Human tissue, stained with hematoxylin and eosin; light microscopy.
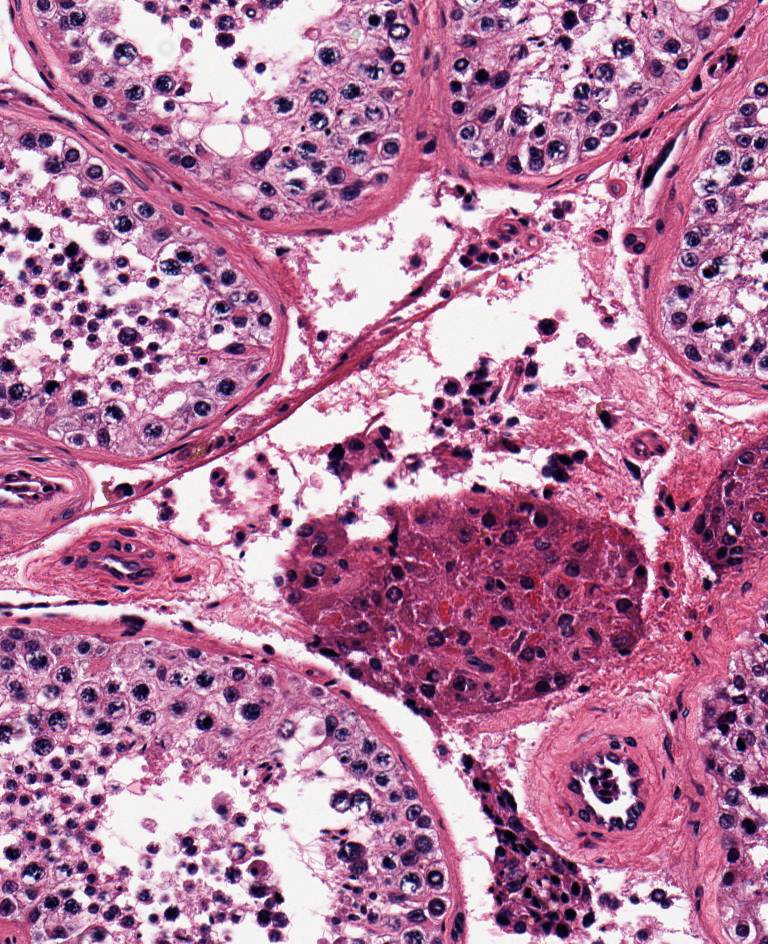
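Testis: rounded tubular cross-sections fill the edges, encircling central interstitial tissue. Each tubule, I notice, is lined by many layers of rounded cells with round dark nuclei, not a single epithelial layer, and bounded by a thin pink fibrous band carrying flattened, elongated nuclei. At lower right, a small vessel has a thick, concentric pink wall around a narrow lumen.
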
